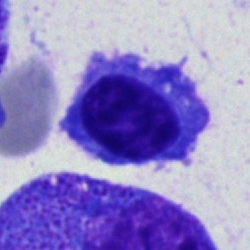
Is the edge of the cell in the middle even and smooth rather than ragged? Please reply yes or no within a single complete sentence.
No, what this cell has is a rough outline, not a smooth one.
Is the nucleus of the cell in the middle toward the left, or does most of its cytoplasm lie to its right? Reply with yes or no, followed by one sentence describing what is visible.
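Yes. The rim of cytoplasm is wider on the right side of the nucleus than on the left.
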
